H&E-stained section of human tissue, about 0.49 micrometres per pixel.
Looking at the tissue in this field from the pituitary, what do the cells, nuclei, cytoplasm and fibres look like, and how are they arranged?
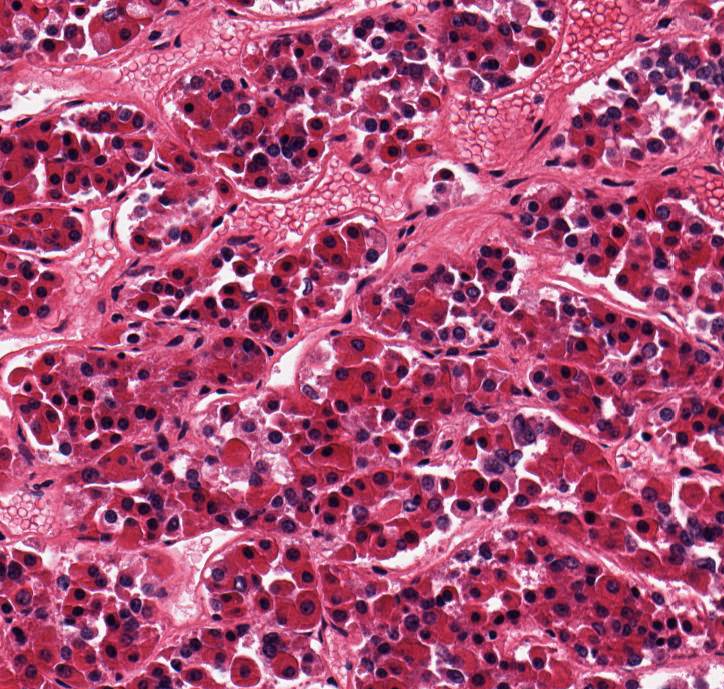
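You'll notice the cells sit in rounded nests and short cords right across the field, divided by thin partitions. The polygonal cells filling the nests have abundant, deeply eosinophilic, finely granular cytoplasm. White empty clefts separate many nests from their septa, consistent with retraction artefact. There are no gland lumens or fat cells anywhere.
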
